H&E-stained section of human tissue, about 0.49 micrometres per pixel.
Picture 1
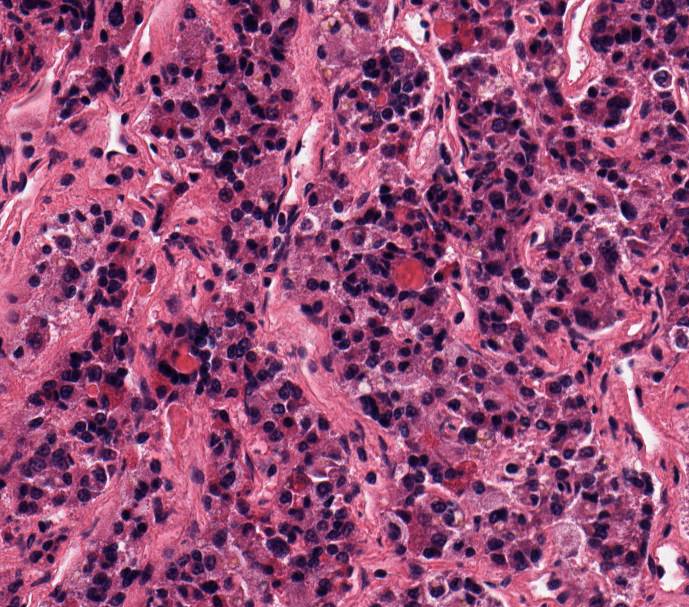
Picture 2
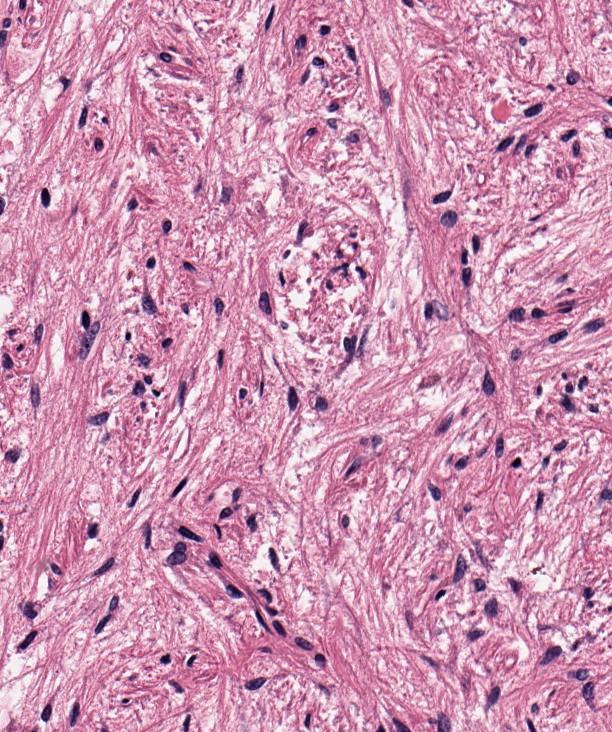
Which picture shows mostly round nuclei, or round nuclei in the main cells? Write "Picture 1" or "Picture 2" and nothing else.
Picture 1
